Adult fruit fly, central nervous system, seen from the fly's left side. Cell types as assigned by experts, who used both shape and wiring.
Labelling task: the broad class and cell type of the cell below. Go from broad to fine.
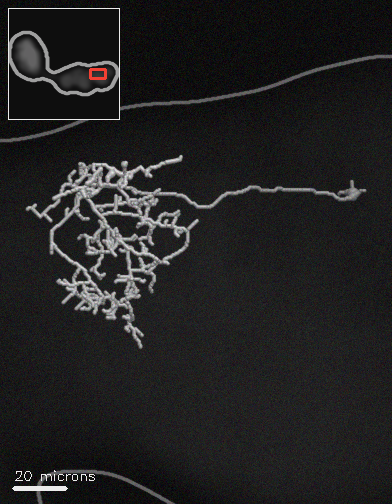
nerve-cord intrinsic neuron; INXXX391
